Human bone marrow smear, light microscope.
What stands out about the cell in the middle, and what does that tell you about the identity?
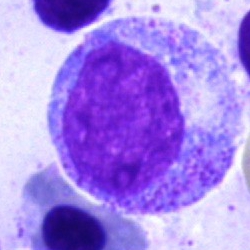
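First, the outline is round and smooth. Second, the nucleus sits off-centre, toward the left side of the cell. Third, the cytoplasm forms a wide rim, broadest on the right side, and it is pale blue. Finally, the cell is a promyelocyte.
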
